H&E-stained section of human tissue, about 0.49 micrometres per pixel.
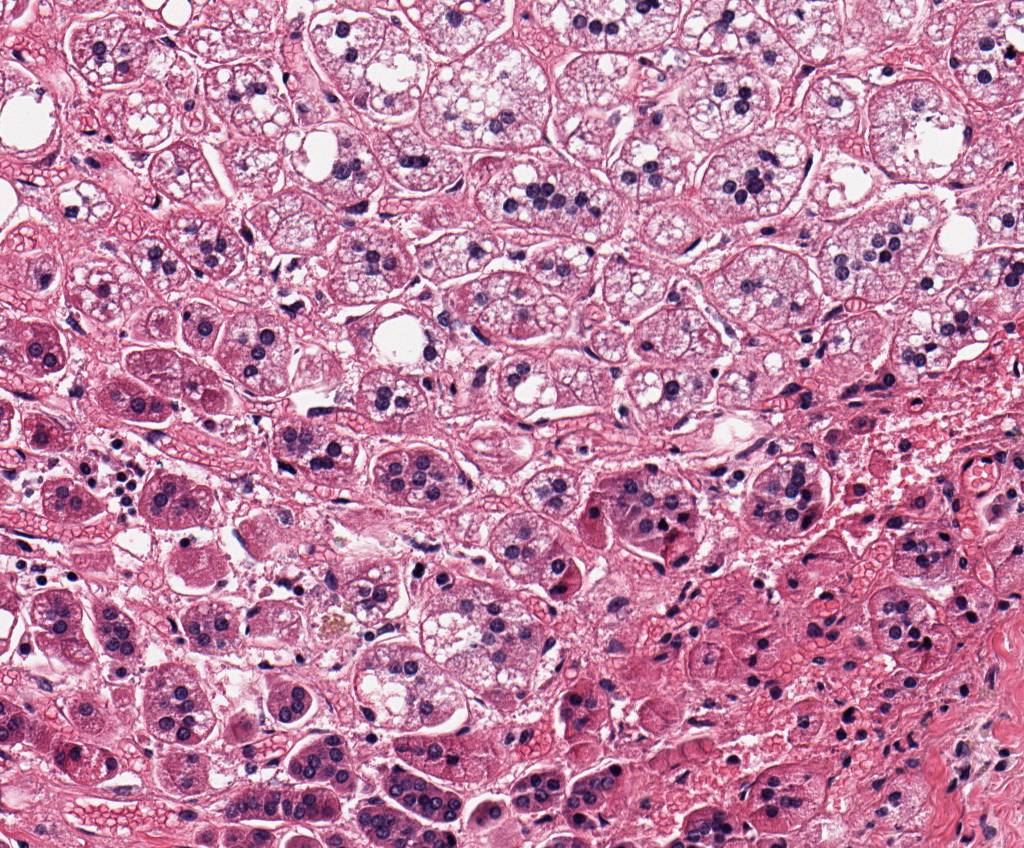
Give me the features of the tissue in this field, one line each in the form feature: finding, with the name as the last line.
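Upper-half cells: pale, finely vacuolated, foamy cytoplasm
Lower-left cells: denser, more deeply pink cytoplasm, fewer vacuoles than above
Nuclei: small, round, dark, several grouped per nest
Right side: red blood cells in narrow spaces between nests
Name: adrenal gland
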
